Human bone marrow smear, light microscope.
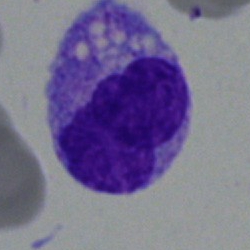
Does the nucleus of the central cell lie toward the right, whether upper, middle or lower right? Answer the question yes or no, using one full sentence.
Yes, the bulk of its cytoplasm is found to the left of the nucleus.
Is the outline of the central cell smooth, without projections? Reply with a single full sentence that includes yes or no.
Yes, what bounds this cell is a smooth, even outline.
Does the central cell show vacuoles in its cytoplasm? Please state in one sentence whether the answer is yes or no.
Yes, at least one clear vacuole is visible in the cytoplasm of this cell.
